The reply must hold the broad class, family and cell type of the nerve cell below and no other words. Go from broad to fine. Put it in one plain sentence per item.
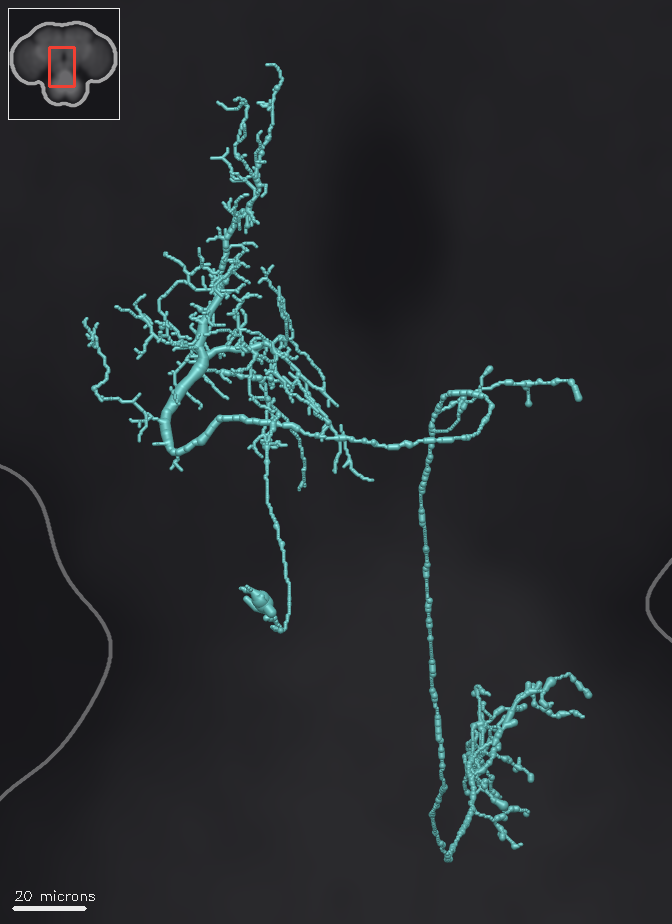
A descending neuron of hemilineage MX3, type DNg42.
